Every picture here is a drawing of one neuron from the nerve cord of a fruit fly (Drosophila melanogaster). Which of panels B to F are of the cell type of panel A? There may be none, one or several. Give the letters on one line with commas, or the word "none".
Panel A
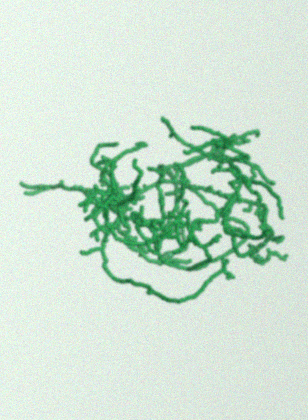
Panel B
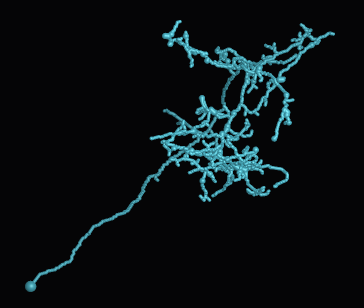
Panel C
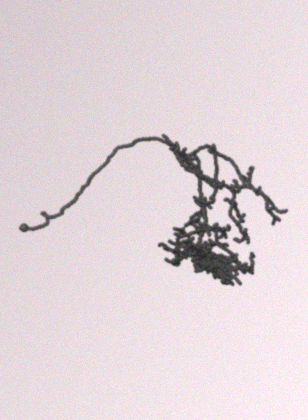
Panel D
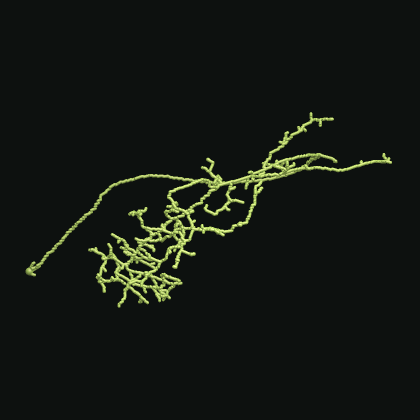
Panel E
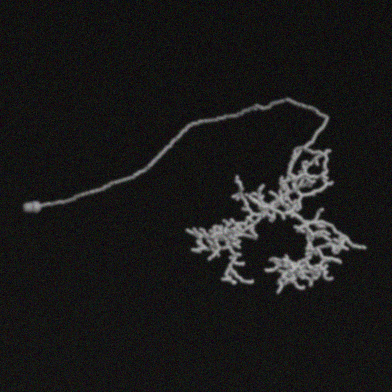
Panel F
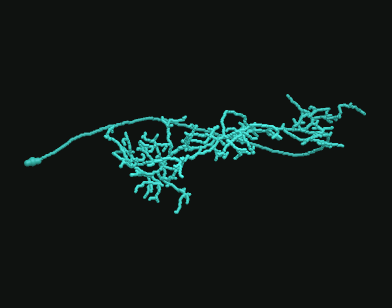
none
